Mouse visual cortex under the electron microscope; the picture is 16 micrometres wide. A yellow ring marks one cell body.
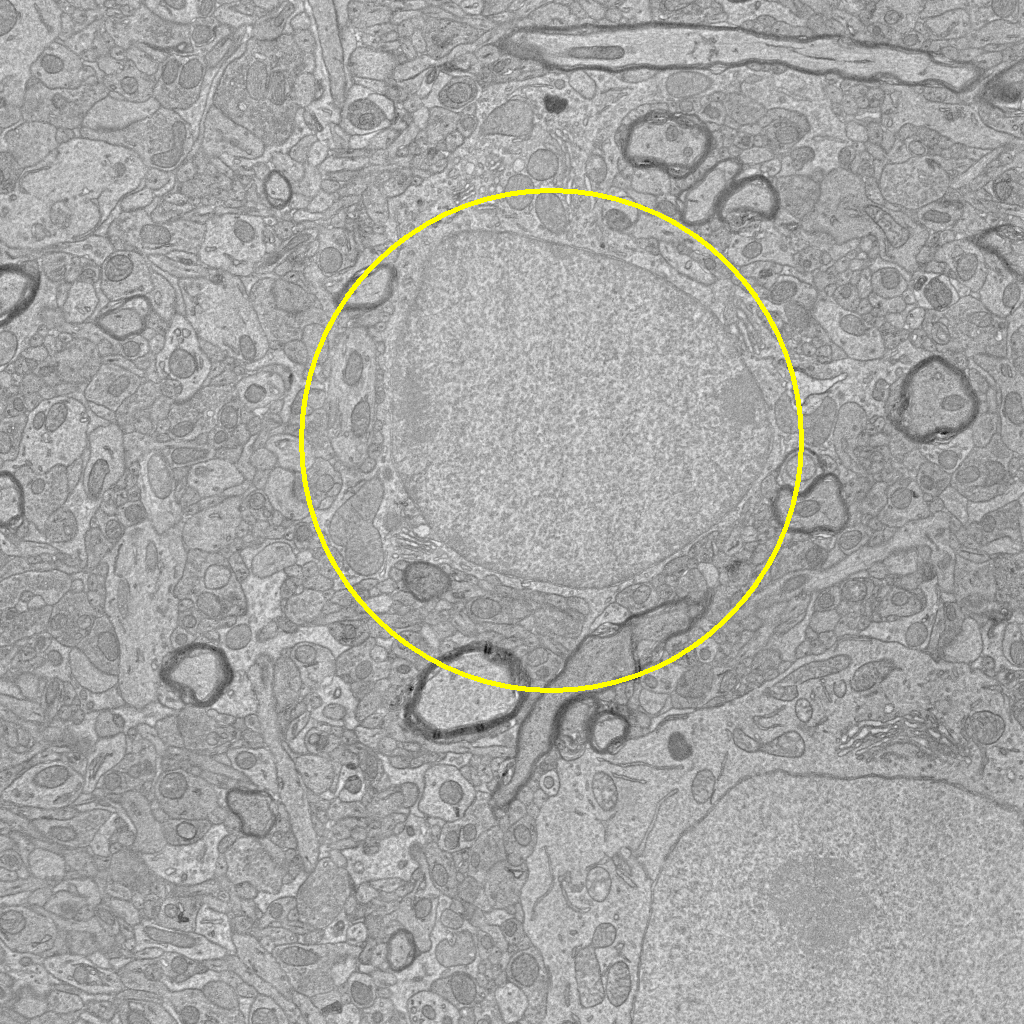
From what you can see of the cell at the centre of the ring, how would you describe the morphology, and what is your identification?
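One: the whole nuclear outline falls inside the ring. Two: the envelope is smooth, without deep folds. Three: chromatin finely granular, evenly spread, no thick dark band along the envelope. Four: a small stack of Golgi membranes in cytoplasm below the nucleus's lower left. It is an astrocyte.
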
